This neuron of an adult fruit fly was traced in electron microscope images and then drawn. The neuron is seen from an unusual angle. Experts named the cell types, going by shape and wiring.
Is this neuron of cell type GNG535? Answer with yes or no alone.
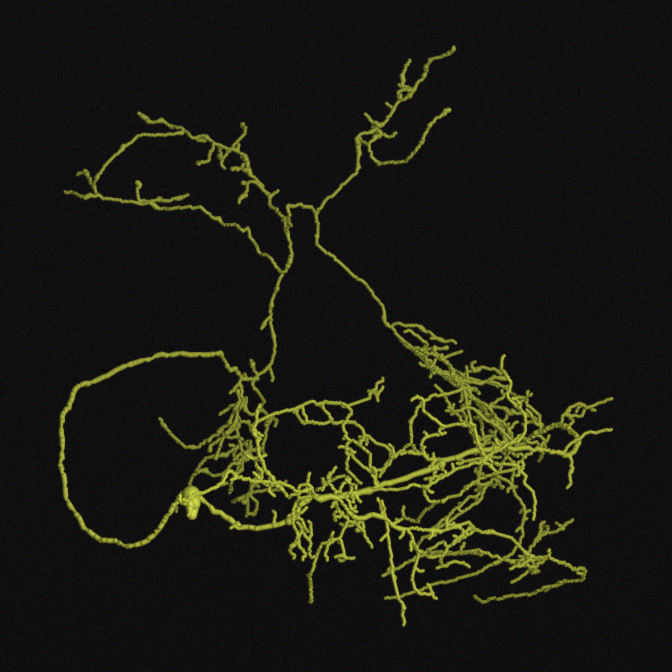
yes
